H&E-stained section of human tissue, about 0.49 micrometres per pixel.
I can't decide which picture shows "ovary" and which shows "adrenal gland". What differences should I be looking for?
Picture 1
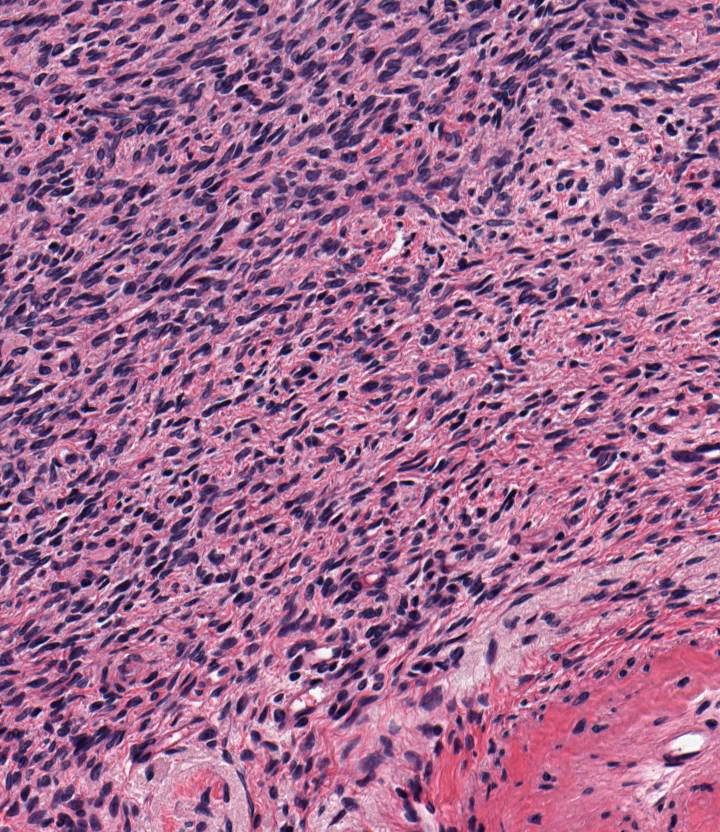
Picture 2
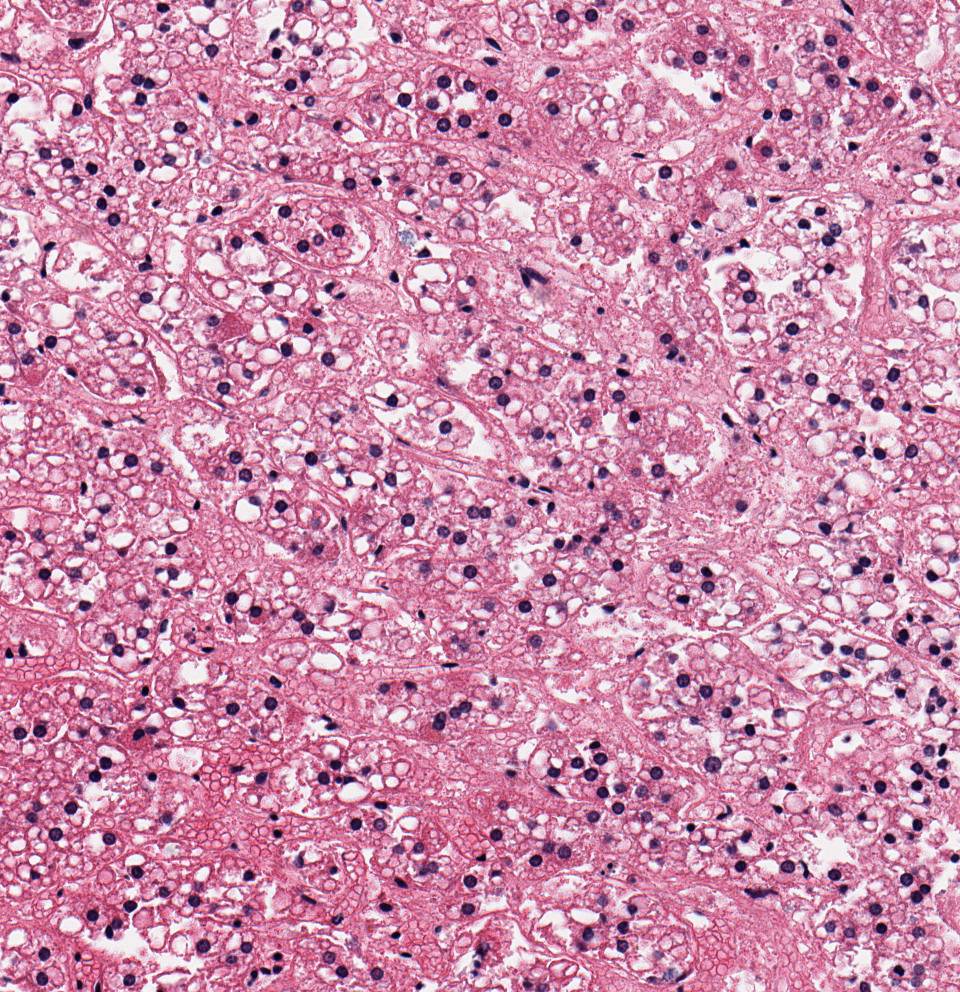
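Of the two, picture 1 is ovary and picture 2 is adrenal gland. In picture 1, a densely cellular sheet of spindle cells occupies the upper and central field, running in short interweaving bundles that point in varying directions. Its nuclei are elongated to ovoid and stain dark purple, and the scant pink cytoplasm has indistinct cell borders. In picture 2, cells across the whole field lie in nests and short cords separated by thin pink partitions. Their nuclei are small, round, dark and fairly uniform in size and shape, and in most cells the nucleus sits centrally among vacuoles rather than pushed to the edge.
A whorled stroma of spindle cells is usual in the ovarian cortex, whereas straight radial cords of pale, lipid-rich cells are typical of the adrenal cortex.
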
